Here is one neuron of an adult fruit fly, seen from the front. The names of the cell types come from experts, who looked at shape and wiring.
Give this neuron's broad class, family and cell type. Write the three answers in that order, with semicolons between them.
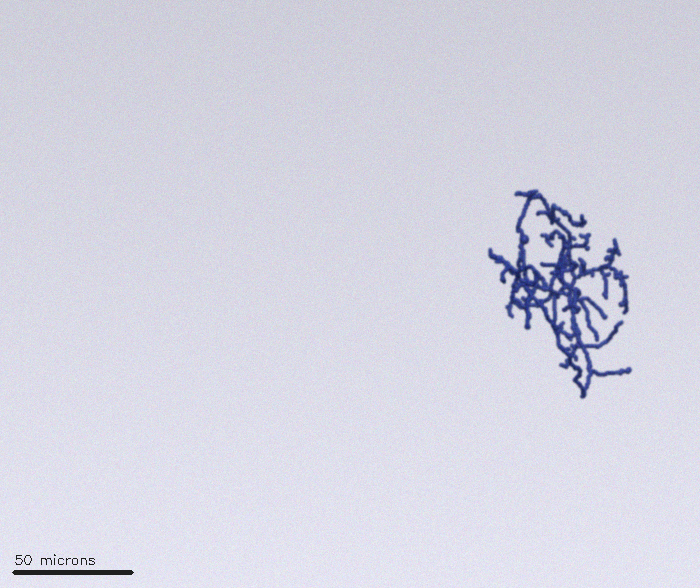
nerve-cord intrinsic neuron; hemilineage 20A.22A; IN20A.22A028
